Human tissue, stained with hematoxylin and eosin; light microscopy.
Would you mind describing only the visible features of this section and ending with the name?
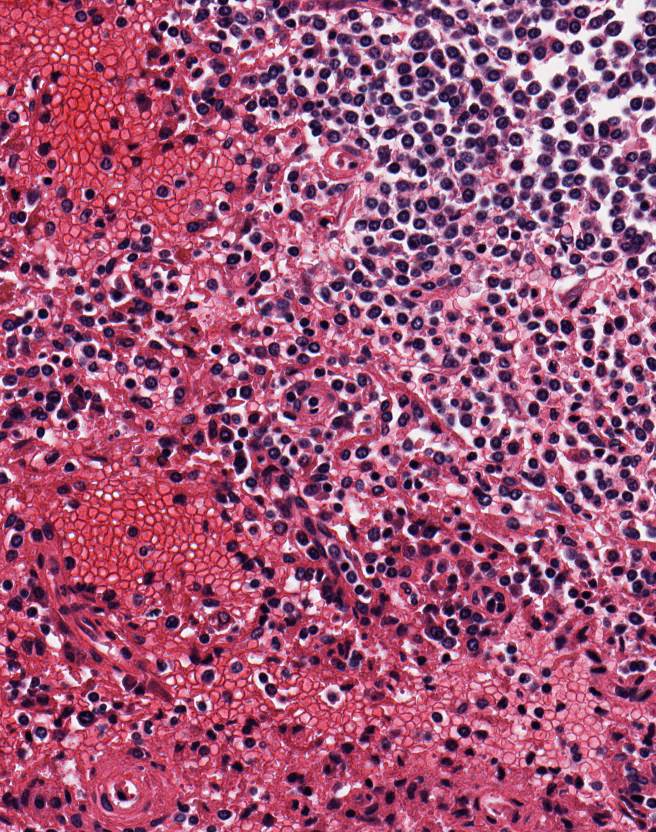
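Densely packed small round cells occupy the upper right of the field. The left side is mixed, with closely packed red blood cells forming bright red patches along the left edge, in the upper left and at mid-left. In the lower half, cells with more abundant pale pink cytoplasm lie among the lymphocytes, and elongated spindle-shaped nuclei run in streaks at lower left. The tissue is spleen.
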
